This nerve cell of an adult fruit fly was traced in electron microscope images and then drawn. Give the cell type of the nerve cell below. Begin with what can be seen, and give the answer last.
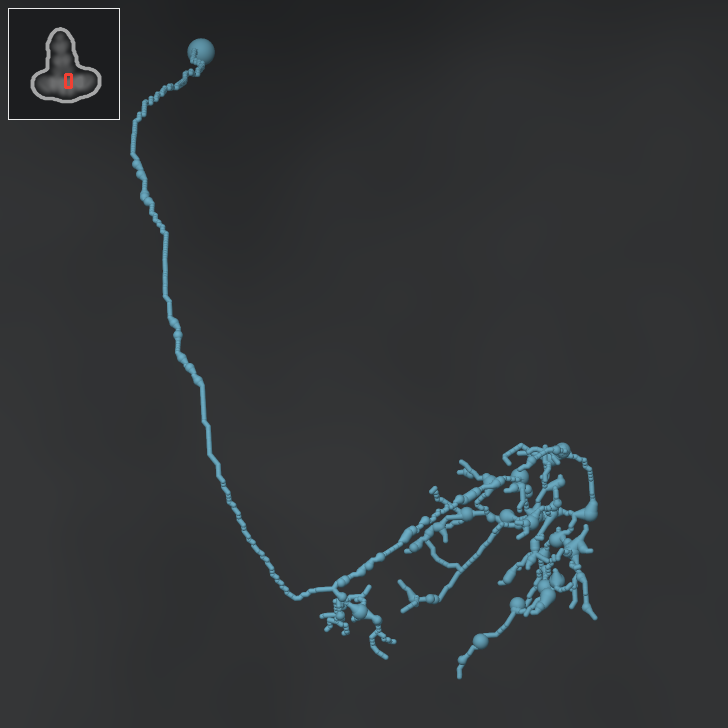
Its cell body lies at the upper left of the picture. The picture shows dozens of branch ends. Its broad class is central-brain intrinsic neuron. It is of cell type vDeltaJ.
